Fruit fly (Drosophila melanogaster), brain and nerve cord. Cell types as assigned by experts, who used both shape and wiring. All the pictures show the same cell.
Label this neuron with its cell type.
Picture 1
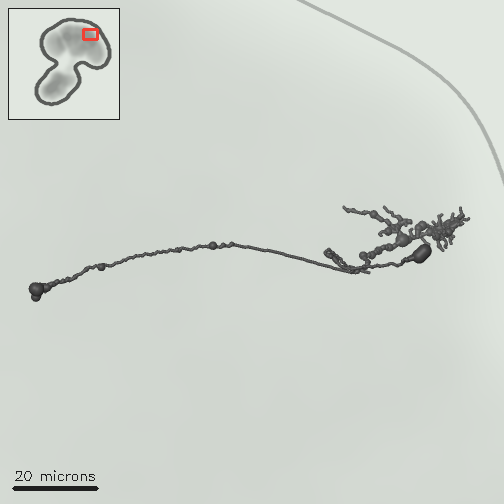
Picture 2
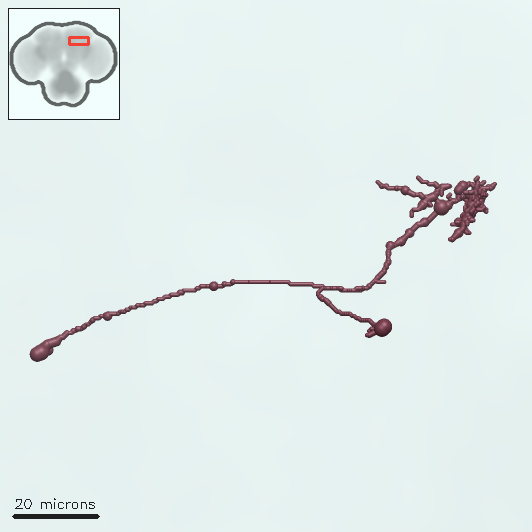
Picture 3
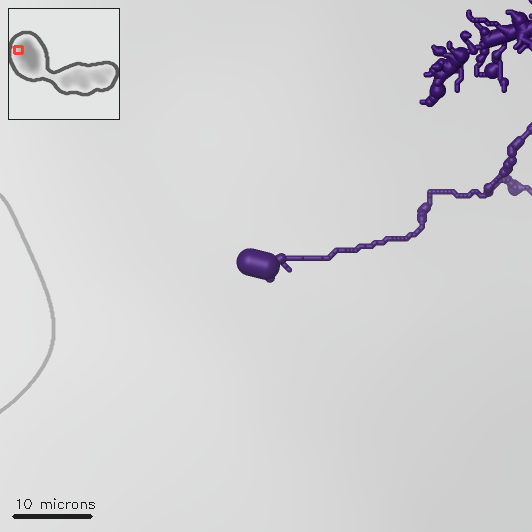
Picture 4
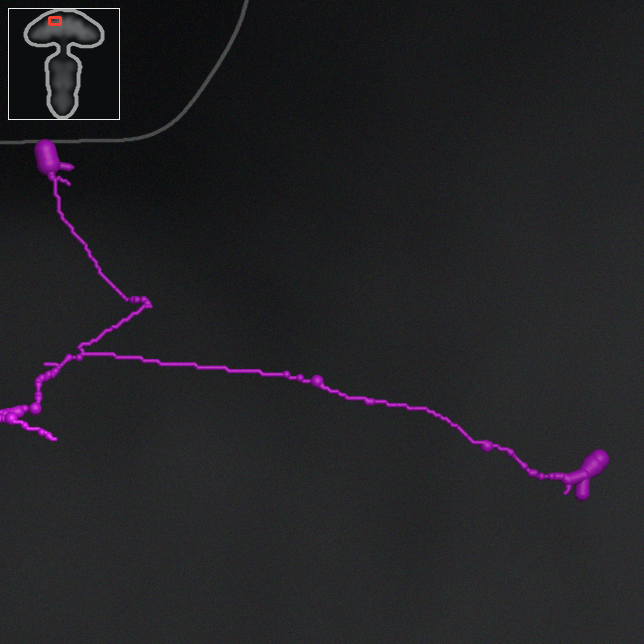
TuBu04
